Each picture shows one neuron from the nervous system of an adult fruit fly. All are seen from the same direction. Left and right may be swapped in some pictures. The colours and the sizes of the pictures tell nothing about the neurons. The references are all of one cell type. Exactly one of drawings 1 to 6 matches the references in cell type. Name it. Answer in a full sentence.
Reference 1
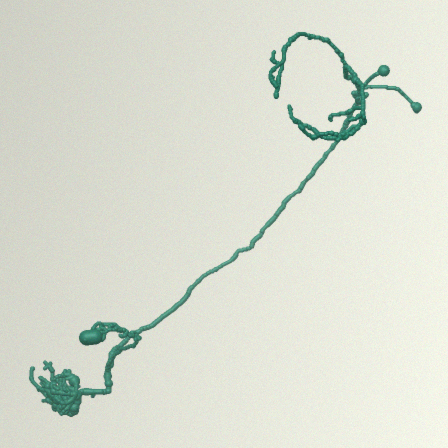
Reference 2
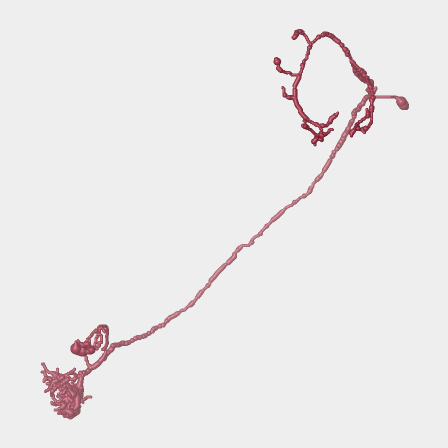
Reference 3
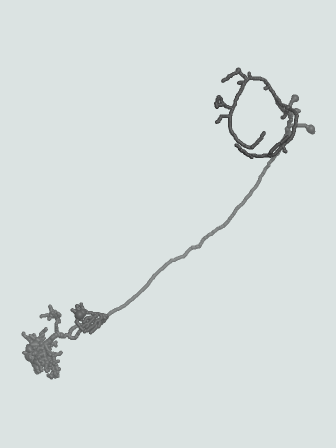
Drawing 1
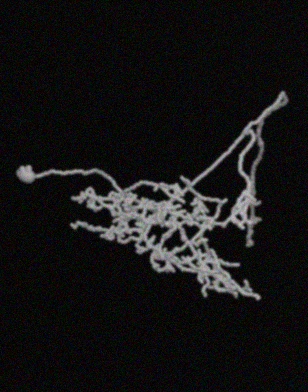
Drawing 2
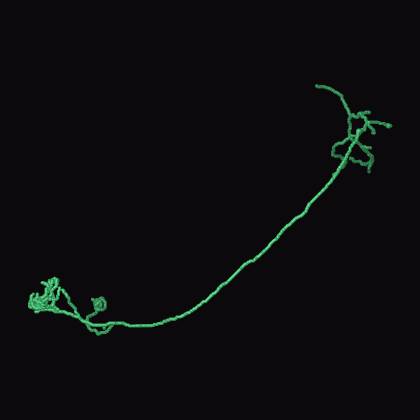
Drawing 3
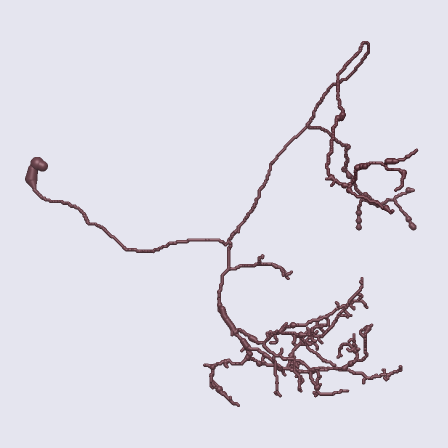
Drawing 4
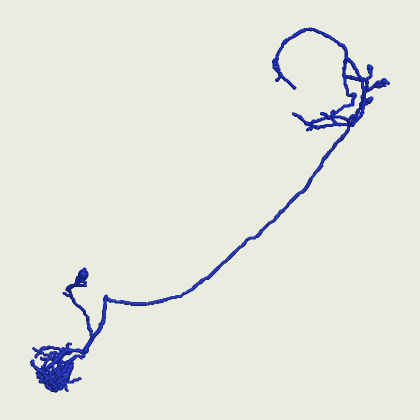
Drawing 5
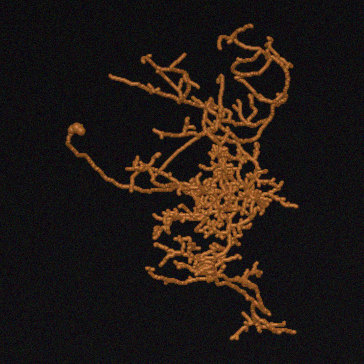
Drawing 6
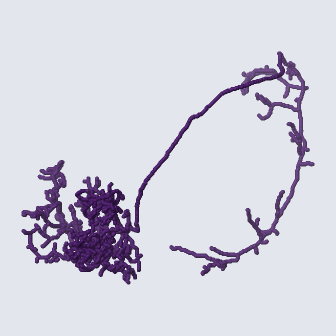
The neuron in drawing 4 is of the same cell type.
